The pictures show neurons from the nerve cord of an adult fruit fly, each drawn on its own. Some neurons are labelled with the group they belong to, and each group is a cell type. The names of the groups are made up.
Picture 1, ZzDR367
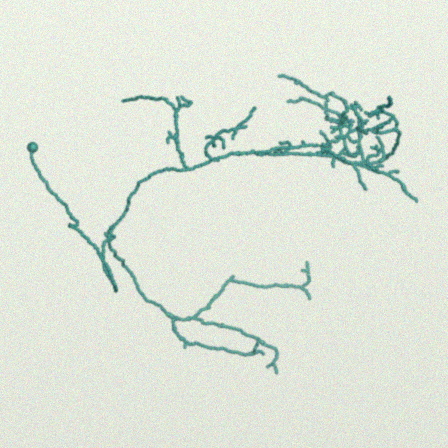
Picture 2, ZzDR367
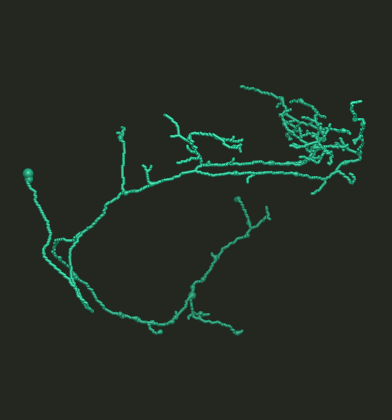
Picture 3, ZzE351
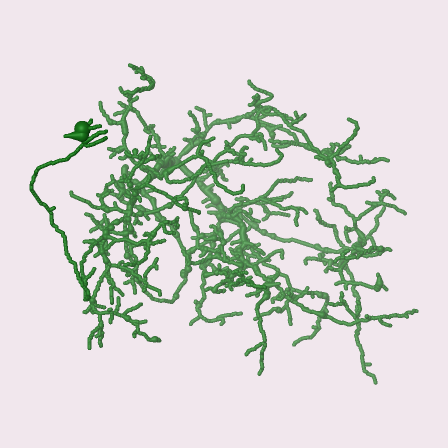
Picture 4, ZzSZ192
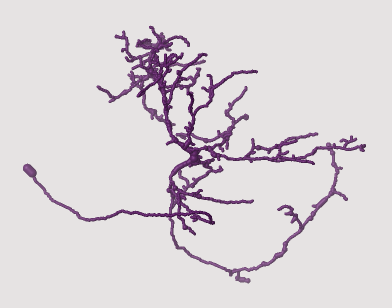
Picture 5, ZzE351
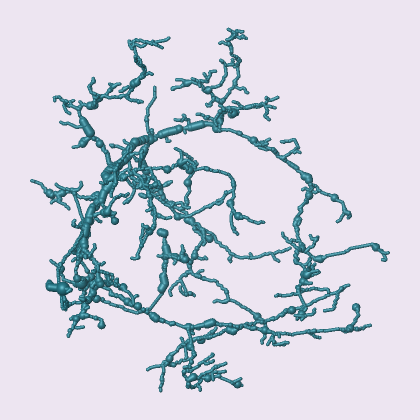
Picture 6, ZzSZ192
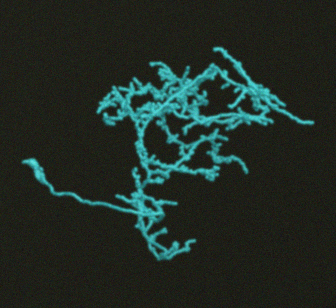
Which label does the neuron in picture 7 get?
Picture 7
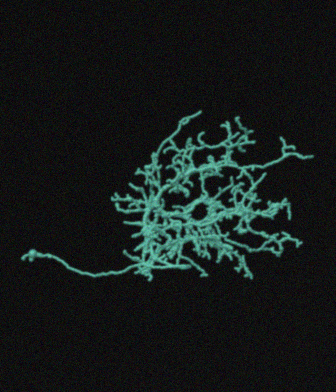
ZzE351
